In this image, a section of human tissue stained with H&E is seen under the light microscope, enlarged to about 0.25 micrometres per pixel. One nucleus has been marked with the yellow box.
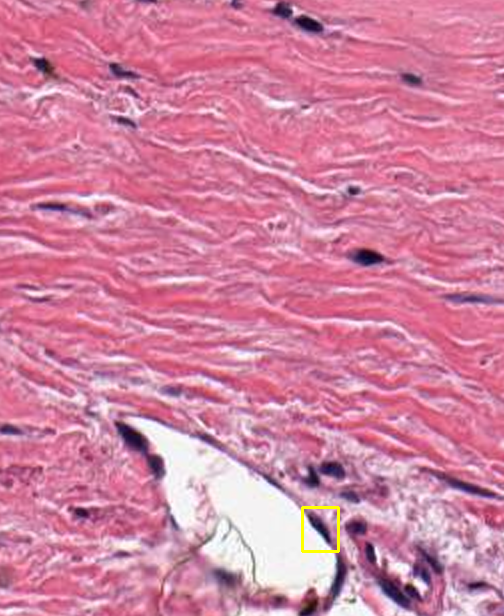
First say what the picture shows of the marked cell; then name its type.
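The nucleus is thin, elongated and gently curved, following the bend of the edge of the clear space. The nucleus stains very dark and evenly, with no inner detail to be made out. Hardly any cytoplasm is seen; at most a thin pink band runs along the nucleus. The cell lies flat right at the border of an open, empty lumen of a small vessel, with loose pink fibrous tissue behind it. It is an endothelial cell.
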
